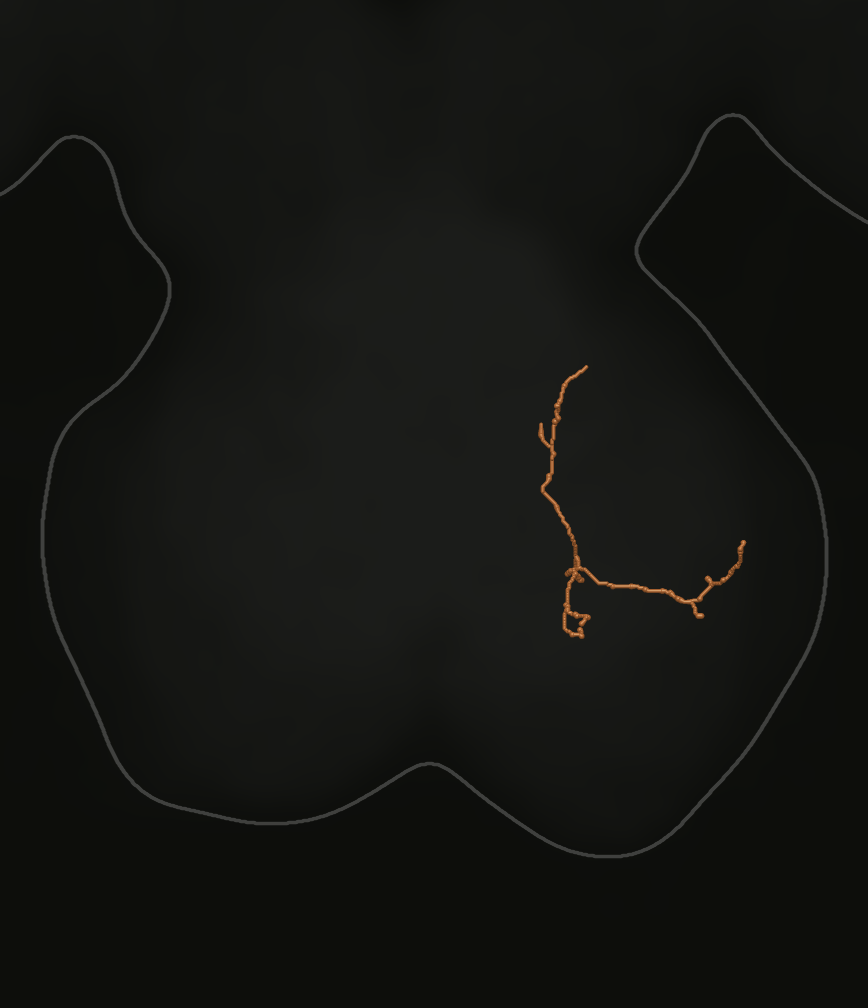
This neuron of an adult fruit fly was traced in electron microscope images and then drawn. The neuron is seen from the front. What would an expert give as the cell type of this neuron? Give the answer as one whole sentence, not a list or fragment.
The type assigned to this neuron is SNpp50.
